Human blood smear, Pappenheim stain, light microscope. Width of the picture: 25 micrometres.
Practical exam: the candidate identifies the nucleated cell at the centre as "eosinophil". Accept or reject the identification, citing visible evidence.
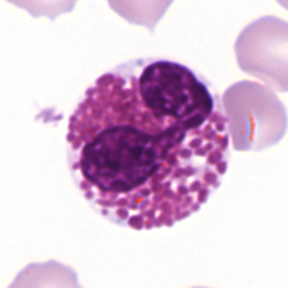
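Yes, eosinophil is the right name for this cell. The decisive point is that both nuclear lobes can be seen clearly, one at the upper right and the other at the lower left.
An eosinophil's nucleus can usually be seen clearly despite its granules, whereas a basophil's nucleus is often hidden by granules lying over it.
The granules are large, round, pink-purple and roughly uniform in size.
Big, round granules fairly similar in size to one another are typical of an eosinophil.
The cell measures about 15 micrometres across.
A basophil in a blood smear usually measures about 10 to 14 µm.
The outline is round and smooth.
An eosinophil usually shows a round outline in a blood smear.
Two features would fit either name: the nucleus has two lobes, and the granules fill the cytoplasm.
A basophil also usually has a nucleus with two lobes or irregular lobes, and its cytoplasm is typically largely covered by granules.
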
